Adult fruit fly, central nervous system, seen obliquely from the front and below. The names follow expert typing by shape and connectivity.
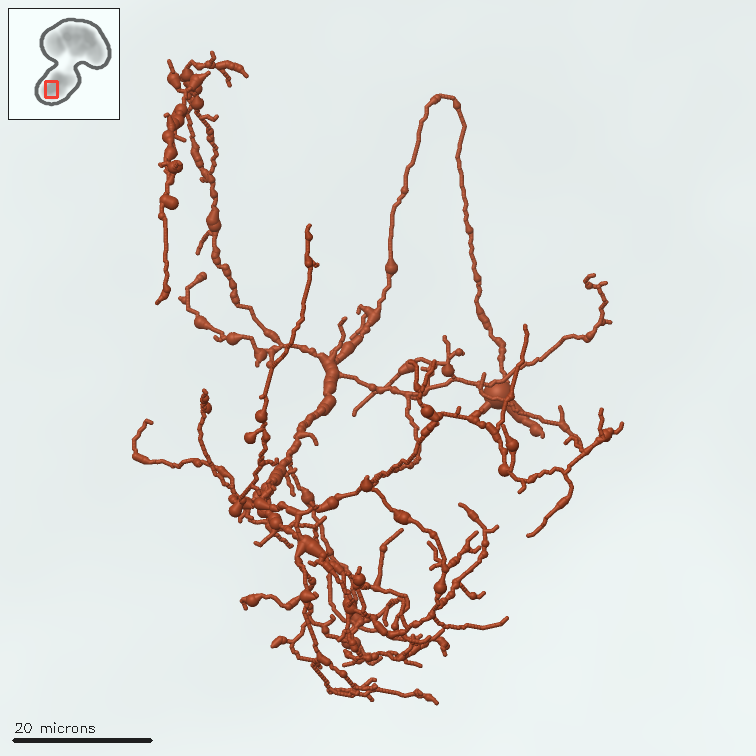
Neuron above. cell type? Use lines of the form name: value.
cell type: IN03A071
